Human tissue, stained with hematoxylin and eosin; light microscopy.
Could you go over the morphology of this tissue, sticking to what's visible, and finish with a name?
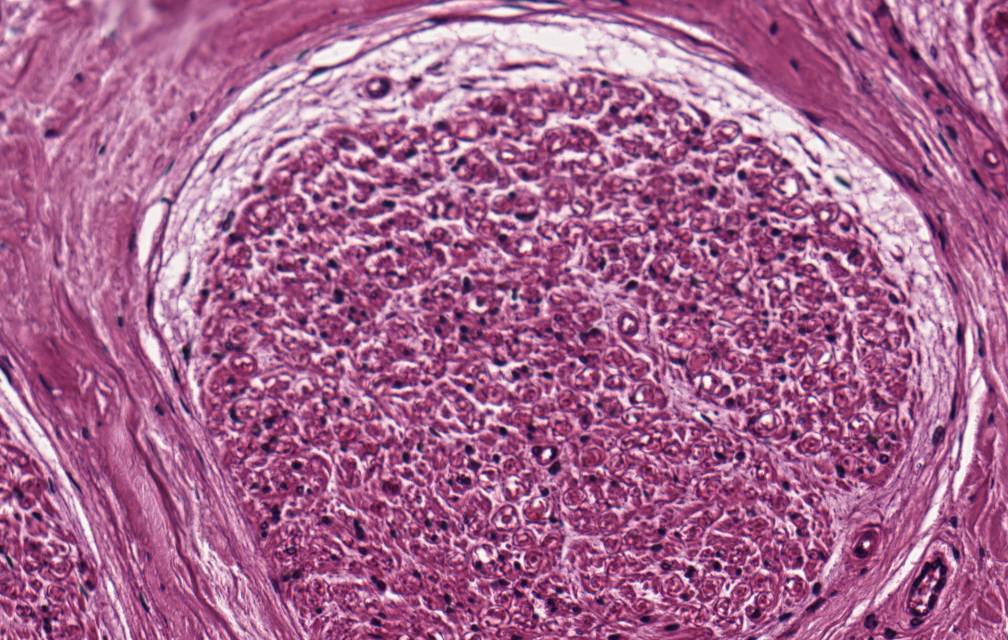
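Item one, the fibres inside the bundle: crowded small round profiles, many showing a pink central dot inside a paler ring. Item two, nuclei: small and dark, scattered fairly evenly among the fibres throughout the bundle. Item three, outside the sheath: dense pink wavy collagen fibres running around the bundle, following its curve. Item four: no fat cells anywhere in the field. This is tibial nerve.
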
